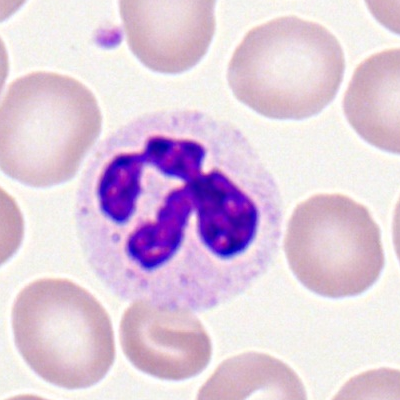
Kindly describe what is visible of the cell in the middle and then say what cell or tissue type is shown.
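Nucleus: no nucleoli visible. Cytoplasm: abundant and pale pinkish-lilac, with fine lilac granules scattered through it and no vacuoles. Cell: segmented neutrophil.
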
